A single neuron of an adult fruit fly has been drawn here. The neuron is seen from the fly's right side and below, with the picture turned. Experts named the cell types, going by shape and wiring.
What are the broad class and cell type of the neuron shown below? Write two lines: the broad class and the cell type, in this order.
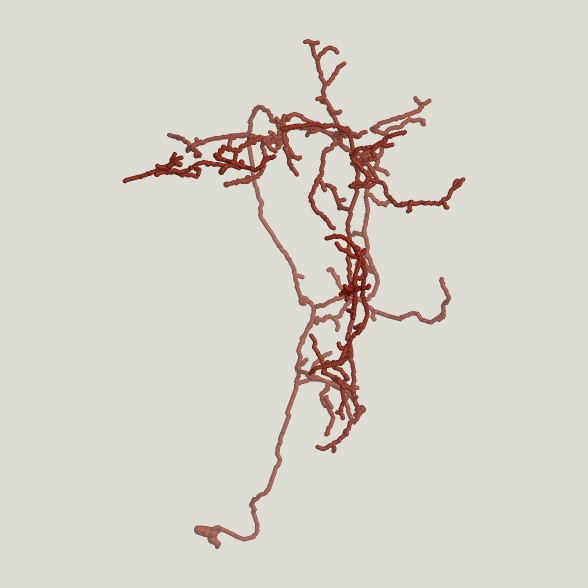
central-brain intrinsic neuron
PVLP209m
